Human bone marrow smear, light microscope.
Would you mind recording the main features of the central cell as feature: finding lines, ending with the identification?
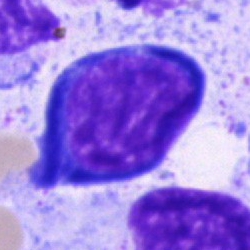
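Chromatin: finely textured with paler streaks, not coarsely clumped, as far as I can tell
Cytoplasm: only a narrow rim around the nucleus
Granules: none that I can find in the cytoplasm
Vacuoles: none seen there either
Name: proerythroblast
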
